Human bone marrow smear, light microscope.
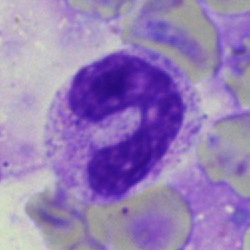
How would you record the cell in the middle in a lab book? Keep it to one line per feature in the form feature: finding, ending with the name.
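Nuclear shape: a thick curved band bent into a C, opening toward the left
Outline: round to slightly oval, smooth
Cytoplasm: a moderate pale pinkish-lilac rim around the nucleus
Granules: fine, pinkish-lilac, scattered through it
What it is: band neutrophil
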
